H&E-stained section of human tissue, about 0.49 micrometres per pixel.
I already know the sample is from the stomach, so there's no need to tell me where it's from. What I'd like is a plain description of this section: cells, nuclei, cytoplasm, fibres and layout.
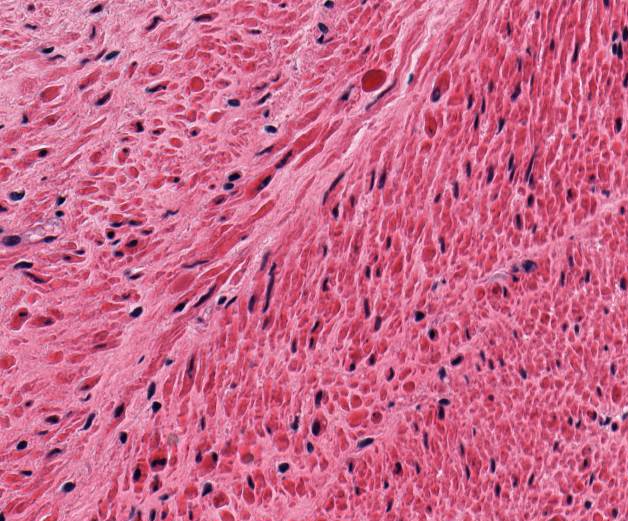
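A diagonal band runs from upper right to lower left, holding fibres cut lengthwise along its course. Small, dark blue, oval to elongated nuclei are widely spaced among abundant pink cytoplasm. Inside the band, elongated nuclei lie parallel to it. No fat cells are present anywhere.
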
